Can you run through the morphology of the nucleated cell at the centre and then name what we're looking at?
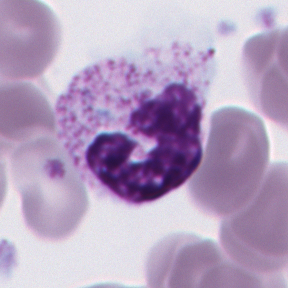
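Look first at the cytoplasm: it holds many discrete pink-purple granules. Notice that they gather mostly above and to the left of the nucleus, which sits in the lower right part of the cell. Between the granules, the cytoplasm is pale, almost colourless. What you are looking at is a segmented neutrophil.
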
